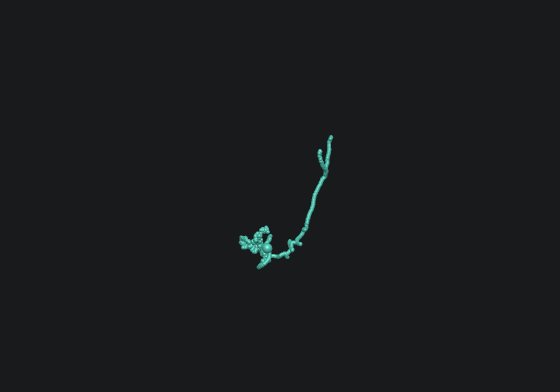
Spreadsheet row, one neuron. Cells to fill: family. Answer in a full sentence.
The family is hemilineage 19B.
